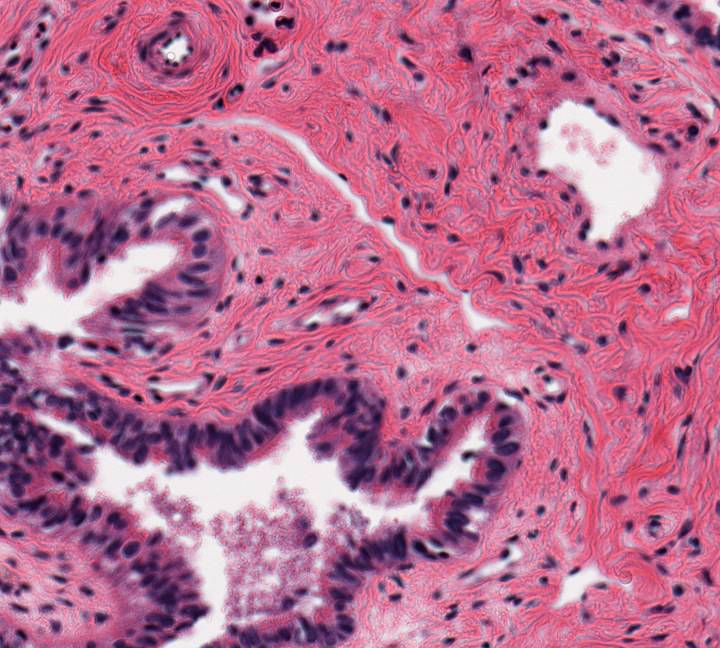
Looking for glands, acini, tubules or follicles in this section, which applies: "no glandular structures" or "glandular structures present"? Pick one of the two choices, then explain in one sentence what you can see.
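Glandular structures present. Glands occupy the left and lower left of the field, while dense stroma fills the upper and right parts.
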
